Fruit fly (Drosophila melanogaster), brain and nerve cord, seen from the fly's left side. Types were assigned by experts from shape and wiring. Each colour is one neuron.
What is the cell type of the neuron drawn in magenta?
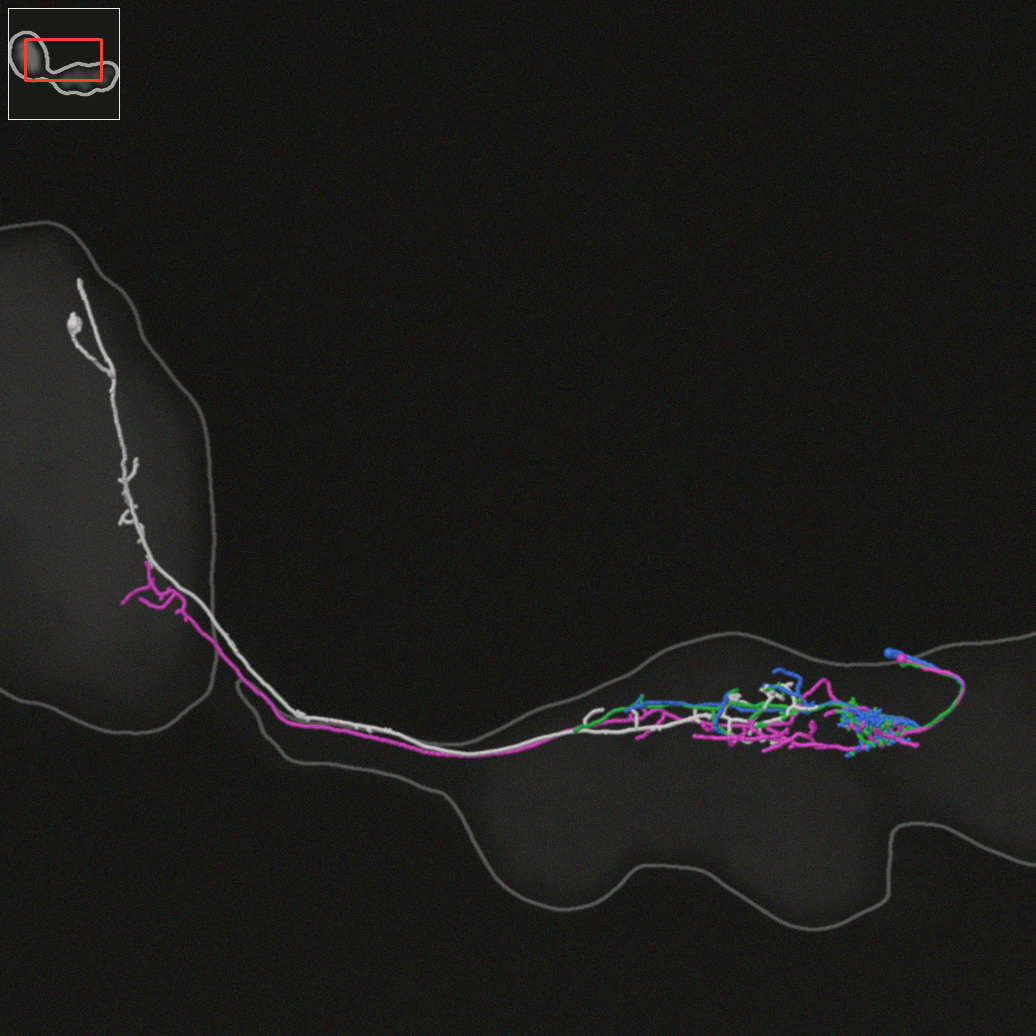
AN19B104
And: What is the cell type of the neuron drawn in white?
DNp28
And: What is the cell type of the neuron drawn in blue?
IN19B105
